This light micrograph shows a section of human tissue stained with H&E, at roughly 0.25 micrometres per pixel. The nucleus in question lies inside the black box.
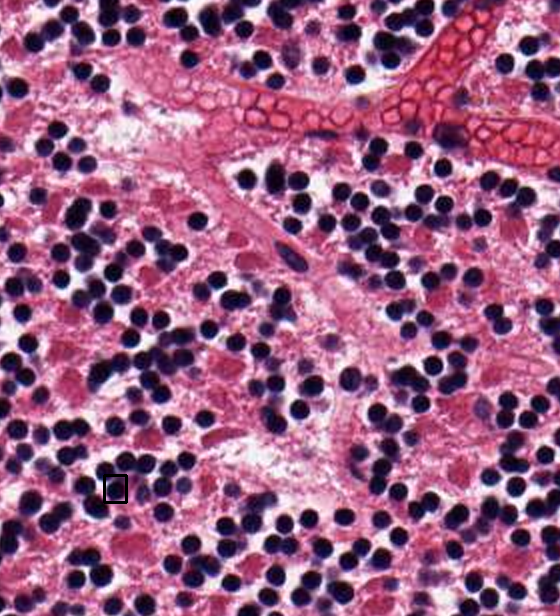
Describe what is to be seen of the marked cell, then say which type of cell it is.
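The nucleus is round with a smooth outline and is about the same size as the many nuclei crowded around it. The nucleus is stained very dark, almost black-purple, and evenly so, with no paler centre. Hardly any cytoplasm shows around the nucleus; there is at most a thin pale rim before the pink background begins. The marked cell is a cerebellar granule cell.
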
